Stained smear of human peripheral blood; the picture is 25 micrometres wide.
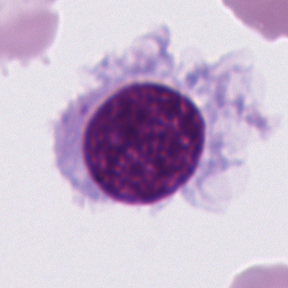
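Hairy cell: its outline is ragged and irregular all the way around, and its cytoplasm is pale greyish-blue. The nucleus is round in outline, about 11 micrometres across, and fills about 50% of the cell's area. Its edge is sharp and smooth, with no notch or indentation. The chromatin is finely stippled, without large dark blocks.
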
